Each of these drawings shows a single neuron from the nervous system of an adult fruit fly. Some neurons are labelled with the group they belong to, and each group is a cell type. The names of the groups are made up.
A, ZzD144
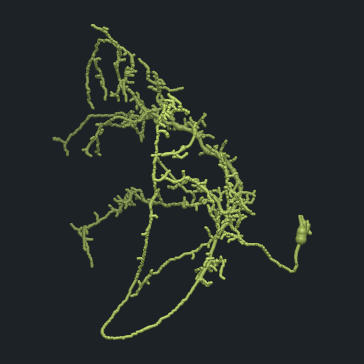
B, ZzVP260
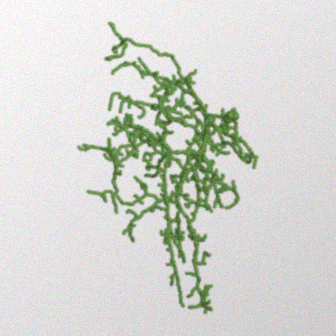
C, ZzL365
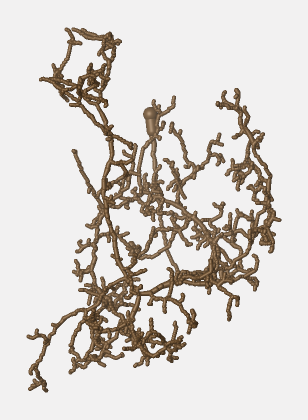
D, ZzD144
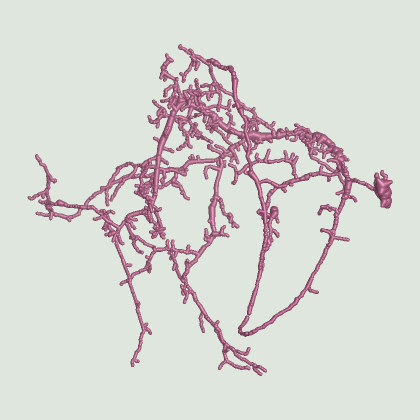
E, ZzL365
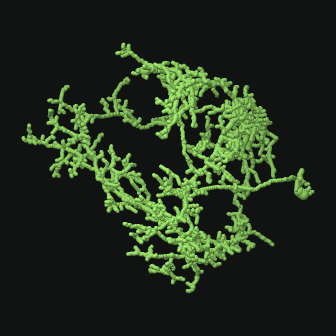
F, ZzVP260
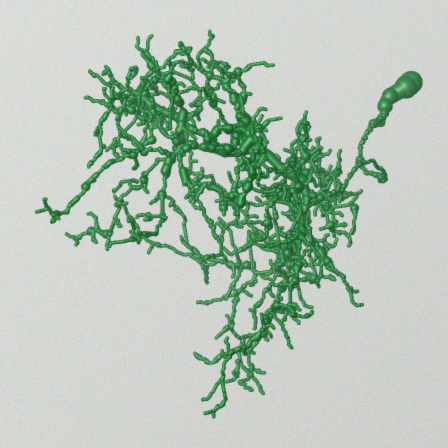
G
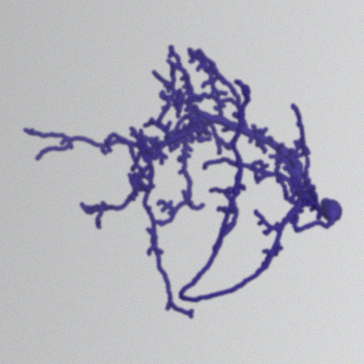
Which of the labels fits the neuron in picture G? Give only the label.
ZzD144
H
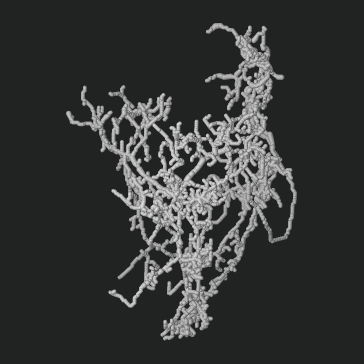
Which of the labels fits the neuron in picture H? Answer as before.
ZzL365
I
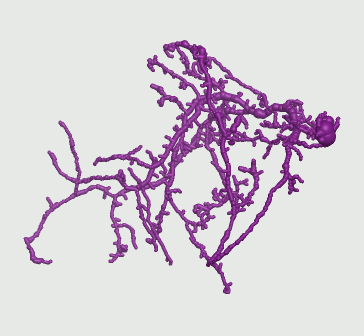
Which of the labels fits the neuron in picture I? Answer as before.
ZzD144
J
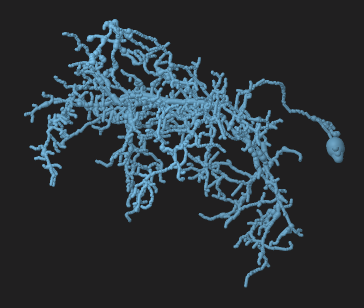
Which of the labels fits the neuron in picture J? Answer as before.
ZzVP260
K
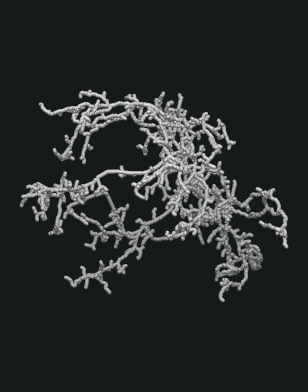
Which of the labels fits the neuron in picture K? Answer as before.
ZzVP260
